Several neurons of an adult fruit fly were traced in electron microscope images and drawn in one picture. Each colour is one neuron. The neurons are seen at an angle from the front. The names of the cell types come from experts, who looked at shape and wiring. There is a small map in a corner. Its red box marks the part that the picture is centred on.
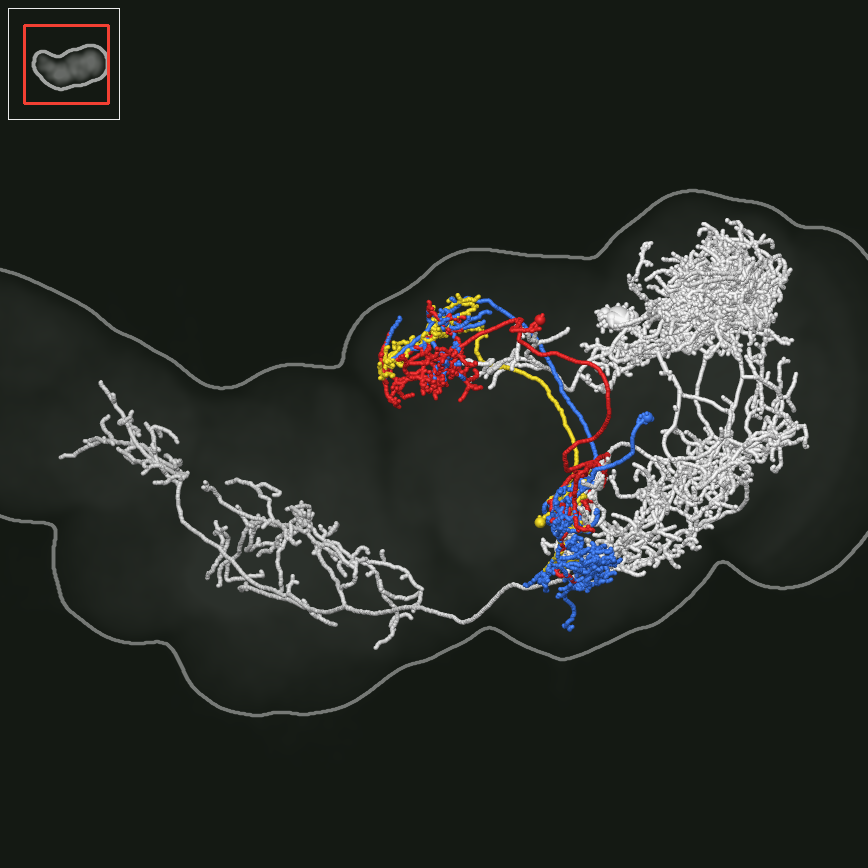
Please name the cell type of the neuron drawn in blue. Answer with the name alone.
VP5+Z_adPN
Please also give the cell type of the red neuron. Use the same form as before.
LHAD4a1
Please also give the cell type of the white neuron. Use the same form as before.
DNp32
